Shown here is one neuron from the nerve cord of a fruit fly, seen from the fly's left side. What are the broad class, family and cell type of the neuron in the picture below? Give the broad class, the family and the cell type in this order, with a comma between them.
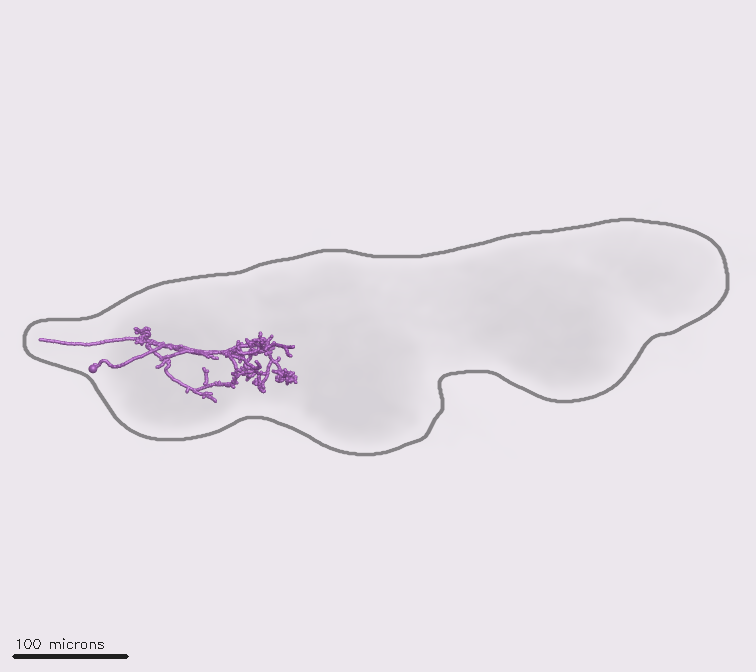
ascending neuron, hemilineage 08B, AN08B089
